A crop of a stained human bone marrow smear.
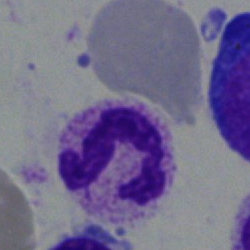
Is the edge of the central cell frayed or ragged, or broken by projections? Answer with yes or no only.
No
